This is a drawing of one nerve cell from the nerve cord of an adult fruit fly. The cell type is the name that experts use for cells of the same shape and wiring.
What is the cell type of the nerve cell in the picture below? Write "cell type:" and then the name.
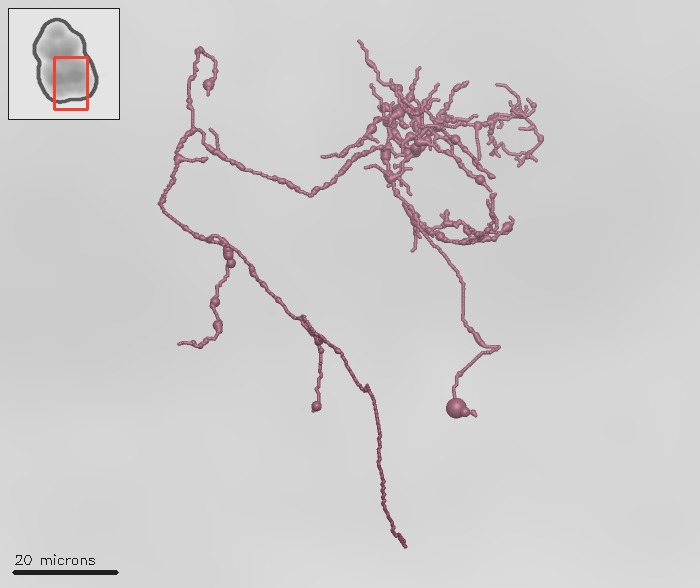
cell type: AN10B039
